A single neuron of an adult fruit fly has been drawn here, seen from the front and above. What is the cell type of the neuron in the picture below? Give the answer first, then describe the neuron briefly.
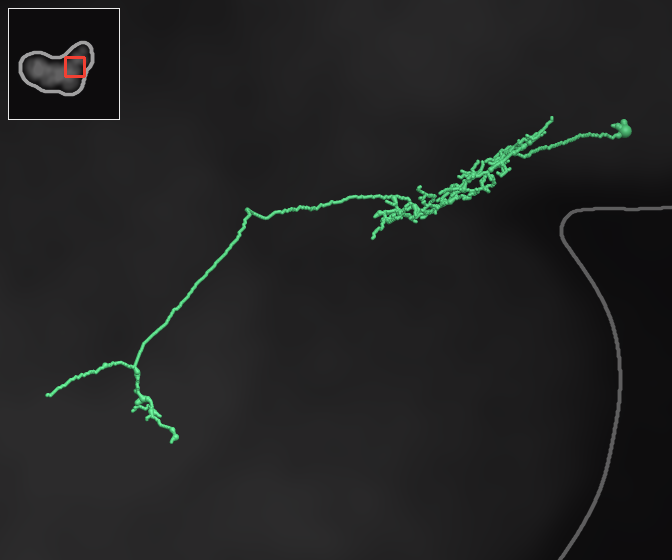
It is of cell type IN10B044. This is a nerve-cord intrinsic neuron. The cell body can be seen at the upper right of the picture. Dozens of branch ends can be seen.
